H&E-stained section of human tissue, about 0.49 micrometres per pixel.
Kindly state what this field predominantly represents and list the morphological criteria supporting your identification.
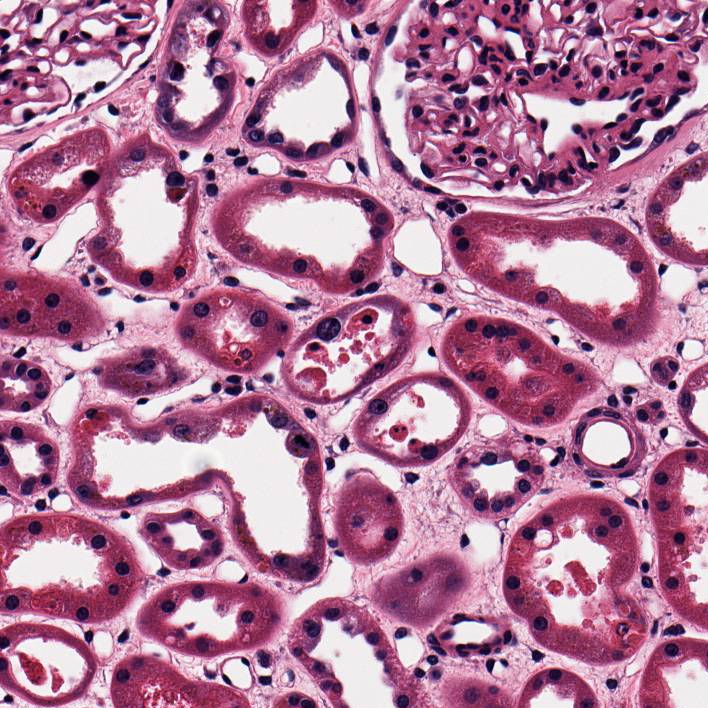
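The cortical labyrinth of the kidney is the principal tissue in the field. At the top right lies a glomerulus: a rounded tuft of capillary loops crowded with nuclei, within a capsule.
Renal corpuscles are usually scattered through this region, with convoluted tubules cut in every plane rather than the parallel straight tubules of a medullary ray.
The remainder consists of closely packed tubules in round and oval cross-section. Many are lined by cuboidal cells with deep pink granular cytoplasm and round dark nuclei, and many lumens are wide open and largely empty.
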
